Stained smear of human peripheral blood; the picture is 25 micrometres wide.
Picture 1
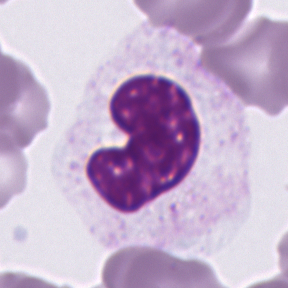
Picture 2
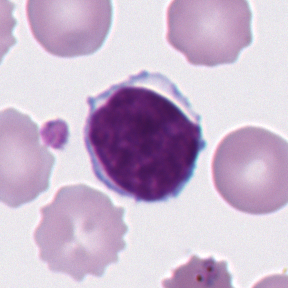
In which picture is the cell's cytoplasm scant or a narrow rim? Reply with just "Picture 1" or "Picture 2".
Picture 2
